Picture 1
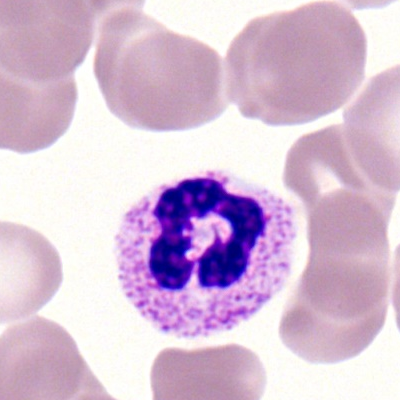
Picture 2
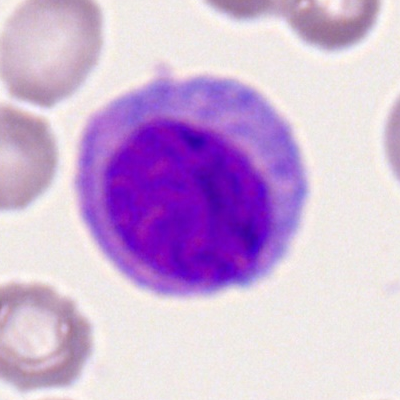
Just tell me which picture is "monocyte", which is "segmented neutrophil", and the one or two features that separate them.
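Picture 1 shows a segmented neutrophil, and picture 2 shows a monocyte.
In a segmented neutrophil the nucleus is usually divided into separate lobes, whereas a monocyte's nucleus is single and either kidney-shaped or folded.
In picture 1 the nuclear lobes curve around a pale central area in a rough ring, with dark purple, coarsely clumped chromatin; in picture 2 the nucleus fills most of the cell and lies toward the lower left, leaving a wider cytoplasmic rim at the upper right.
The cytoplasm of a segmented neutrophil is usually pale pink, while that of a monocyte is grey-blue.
The neutrophil's cytoplasm is abundant and pale pink, with fine pink-violet granules scattered throughout it. The monocyte shows no distinct granules and no vacuoles, and a single small bleb projects from its upper edge.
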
